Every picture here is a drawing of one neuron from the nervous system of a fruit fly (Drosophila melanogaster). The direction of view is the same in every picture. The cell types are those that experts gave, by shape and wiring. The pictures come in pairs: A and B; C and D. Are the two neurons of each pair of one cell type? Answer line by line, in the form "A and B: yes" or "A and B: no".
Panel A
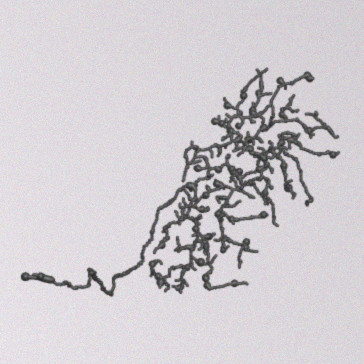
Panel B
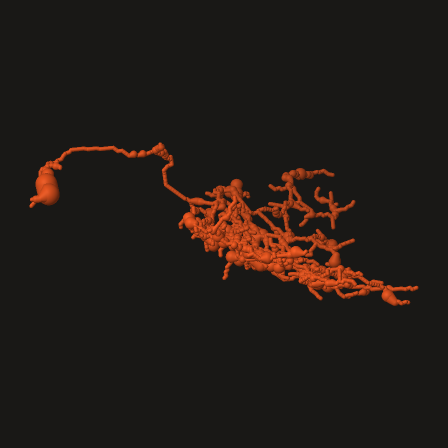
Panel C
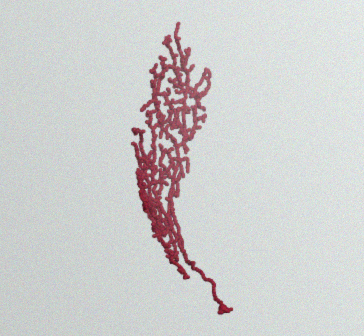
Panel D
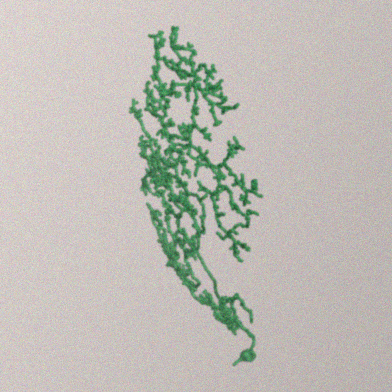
A and B: yes
C and D: no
